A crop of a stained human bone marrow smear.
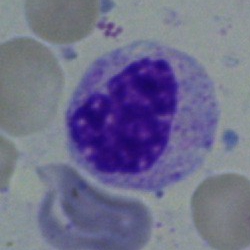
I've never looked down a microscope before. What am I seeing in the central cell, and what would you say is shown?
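The outline is round and smooth-edged. The nucleus lies off-centre to the left, leaving a wider cytoplasmic rim on the right. Chromatin is dark purple, coarsely clumped, with small paler gaps. A moderate rim of pale greyish-lilac cytoplasm surrounds it. This is a band neutrophil.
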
